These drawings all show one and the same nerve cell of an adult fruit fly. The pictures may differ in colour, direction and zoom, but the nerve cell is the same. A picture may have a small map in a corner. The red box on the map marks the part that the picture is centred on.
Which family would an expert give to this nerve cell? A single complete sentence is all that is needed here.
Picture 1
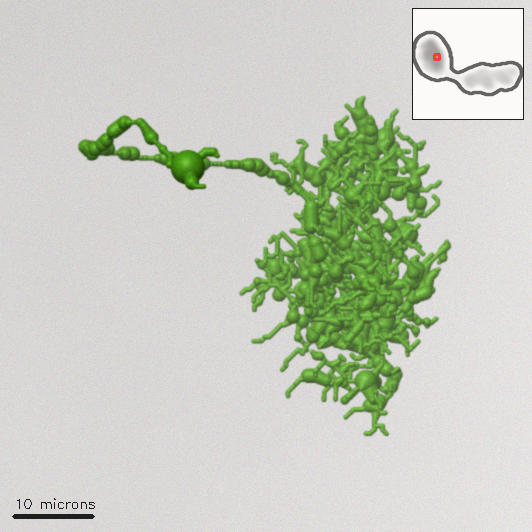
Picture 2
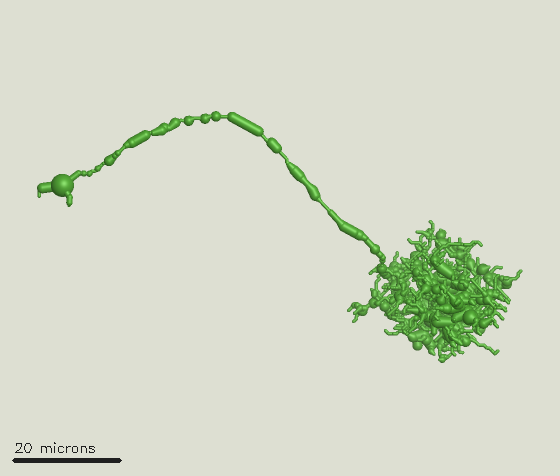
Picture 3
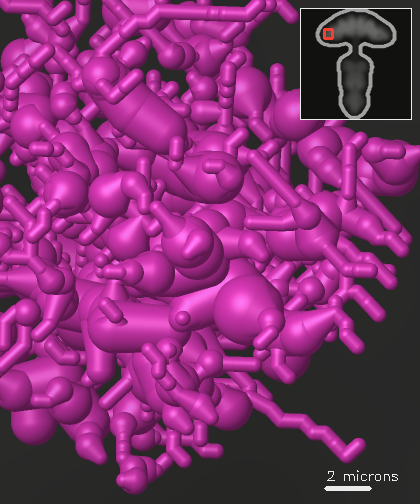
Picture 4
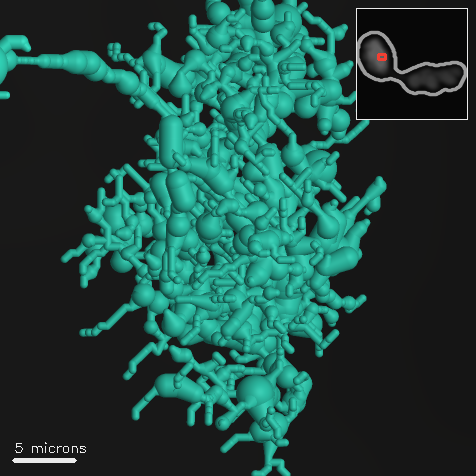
The nerve cell is counted in family Pm.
